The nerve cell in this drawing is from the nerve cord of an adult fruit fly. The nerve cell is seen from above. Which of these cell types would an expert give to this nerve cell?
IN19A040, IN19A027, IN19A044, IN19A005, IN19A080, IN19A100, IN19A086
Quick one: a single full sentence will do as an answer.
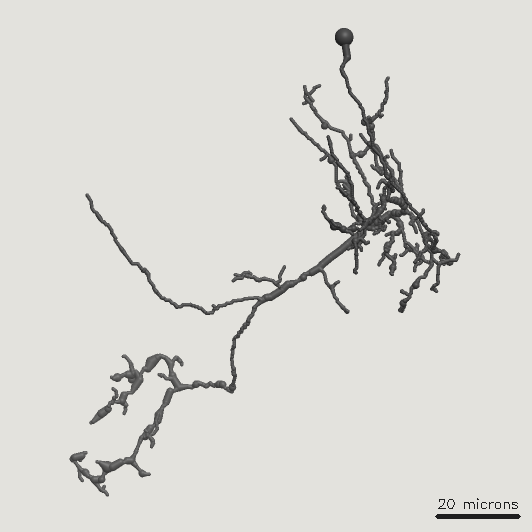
This nerve cell is a member of the IN19A080 cell type.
